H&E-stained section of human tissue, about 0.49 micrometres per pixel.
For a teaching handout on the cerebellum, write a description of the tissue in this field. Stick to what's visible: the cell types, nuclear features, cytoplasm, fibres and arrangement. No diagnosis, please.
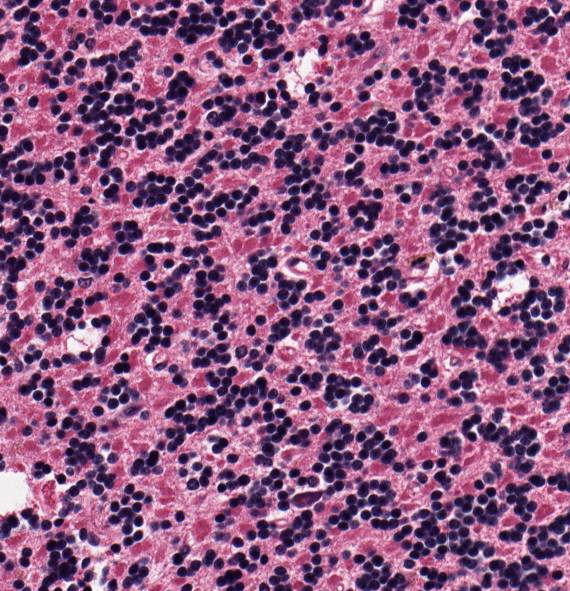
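Here the cells are packed, each with a small, round, darkly staining nucleus and very scant surrounding cytoplasm. A few small thin-walled vessels are scattered through the field, one of them near the centre. No epithelium or glandular structures are present anywhere.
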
